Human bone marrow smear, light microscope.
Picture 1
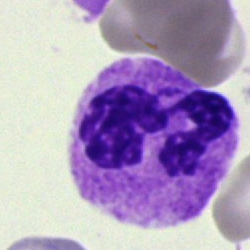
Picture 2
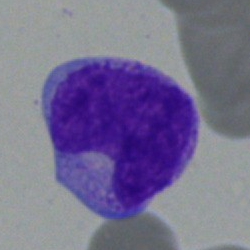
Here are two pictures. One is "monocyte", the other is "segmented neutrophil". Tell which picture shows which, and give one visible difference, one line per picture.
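Picture 1 – segmented neutrophil. The cytoplasm is abundant and surrounds the nucleus on all sides.
Picture 2 – monocyte. The nucleus is large and fills most of the cell.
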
